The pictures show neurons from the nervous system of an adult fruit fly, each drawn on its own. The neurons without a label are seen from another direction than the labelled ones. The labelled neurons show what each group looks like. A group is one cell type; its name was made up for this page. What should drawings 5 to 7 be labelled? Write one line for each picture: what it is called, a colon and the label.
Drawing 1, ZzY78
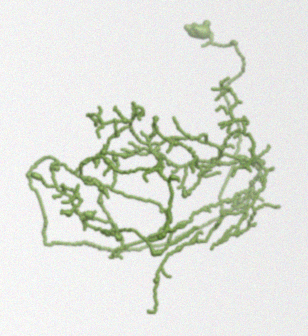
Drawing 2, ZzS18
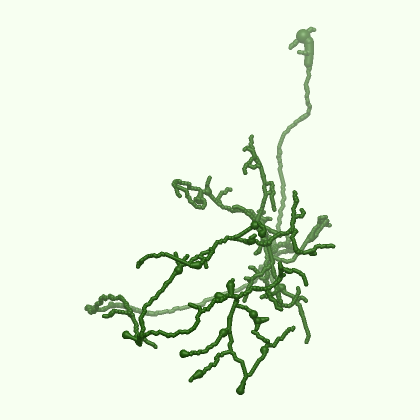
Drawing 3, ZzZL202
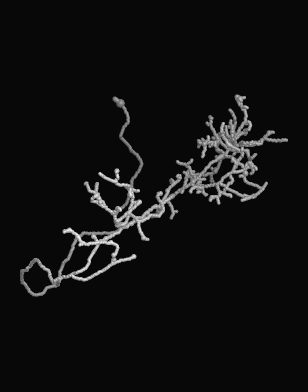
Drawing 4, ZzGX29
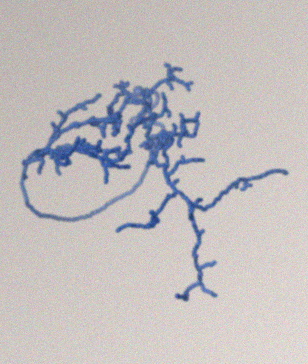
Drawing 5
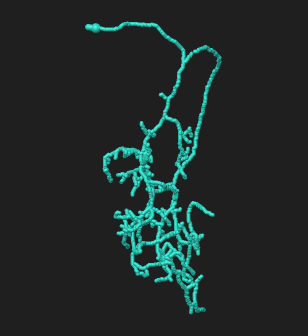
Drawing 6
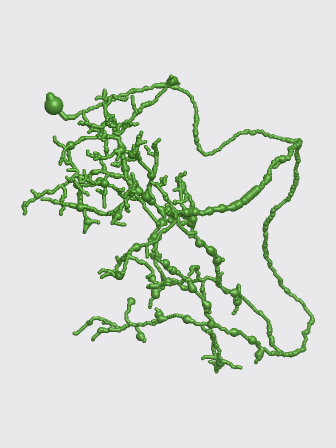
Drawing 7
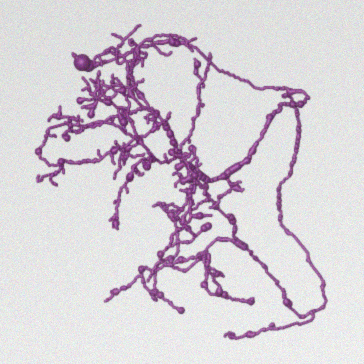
5: ZzS18
6: ZzZL202
7: ZzZL202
